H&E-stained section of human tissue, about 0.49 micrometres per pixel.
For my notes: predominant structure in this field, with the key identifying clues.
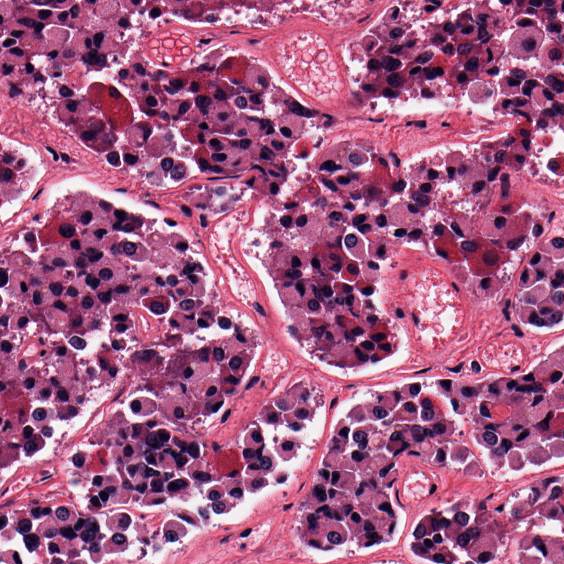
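That's pars distalis of the pituitary, mostly. Cells sit in rounded nests, split by thin pink fibrous septa, all across the field. Their cytoplasm varies, some deep red, some pale purple-grey.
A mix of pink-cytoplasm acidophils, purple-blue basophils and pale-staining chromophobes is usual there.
Nuclei are mostly round, dark and fairly even in size, with larger, intensely eosinophilic cells scattered among them.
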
